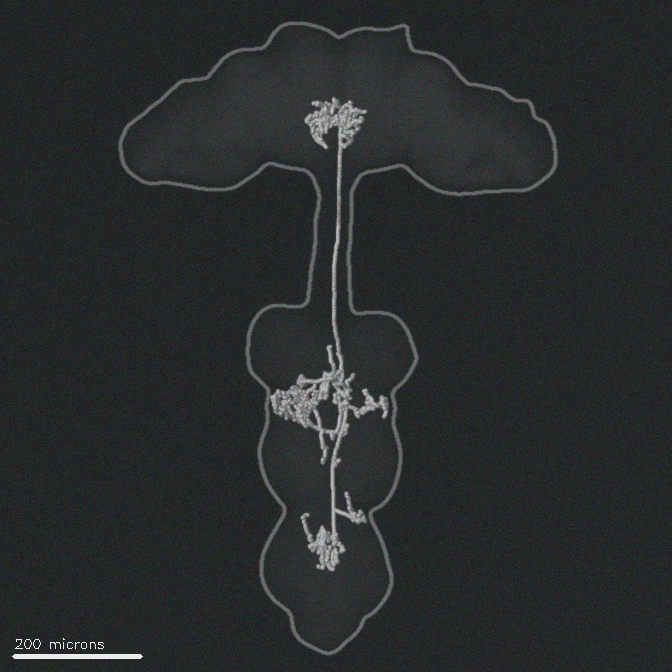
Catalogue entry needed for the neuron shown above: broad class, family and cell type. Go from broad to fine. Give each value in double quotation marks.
"ascending neuron", "hemilineage 05B", "AN05B040"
